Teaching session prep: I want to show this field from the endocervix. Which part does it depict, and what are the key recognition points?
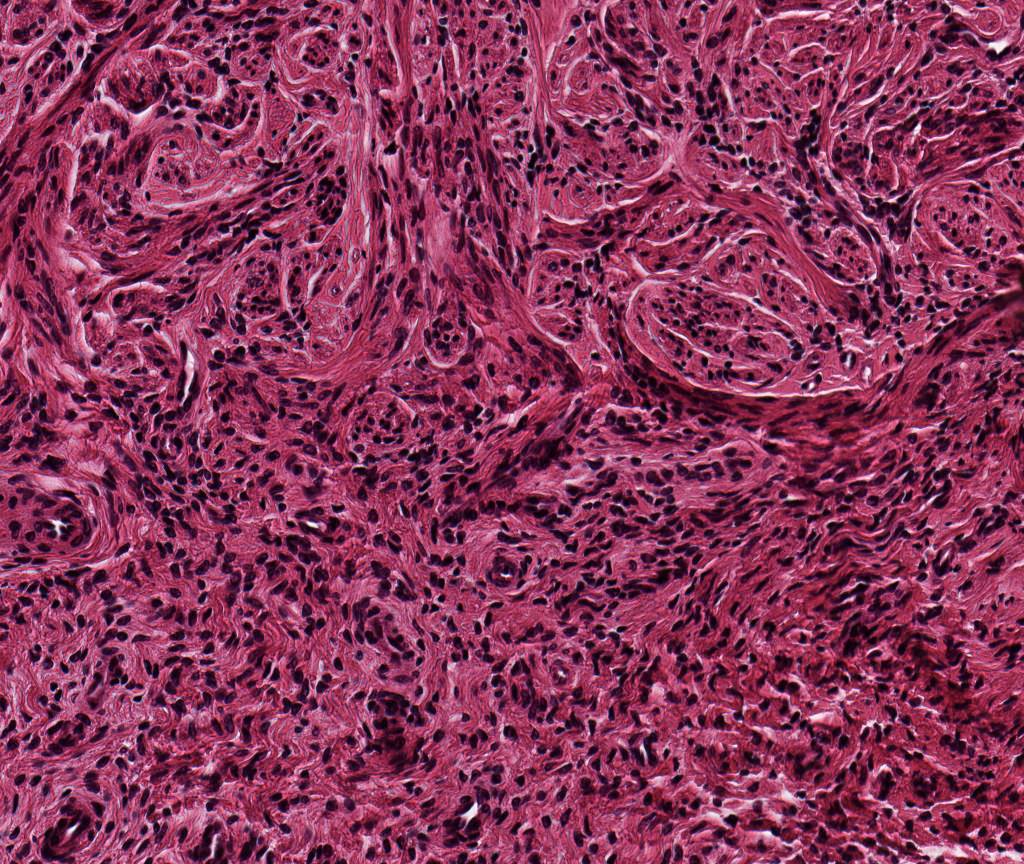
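You're looking at smooth muscle. The upper half breaks into rounded and curving bundles, many outlined by thin white clefts, while the lower half is a more uniform, densely cellular sheet.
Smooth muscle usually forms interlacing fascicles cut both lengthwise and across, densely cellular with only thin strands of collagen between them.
Between the nuclei there's pink fibrillary material.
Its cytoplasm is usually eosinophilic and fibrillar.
There's no epithelium anywhere in the field.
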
